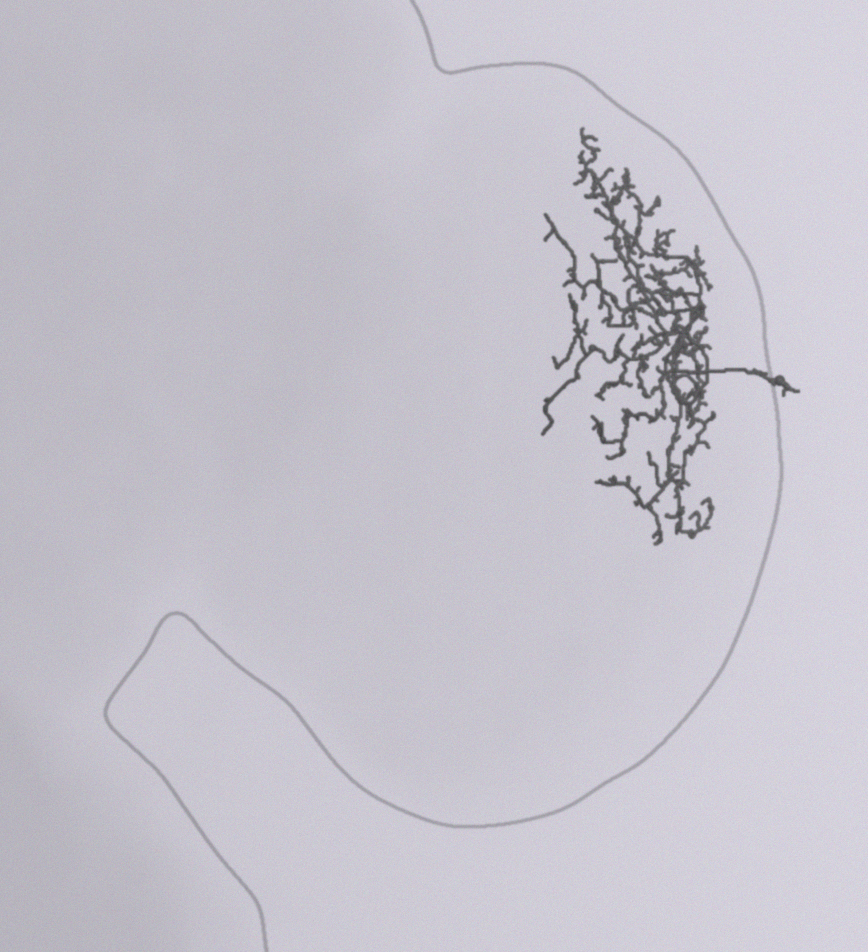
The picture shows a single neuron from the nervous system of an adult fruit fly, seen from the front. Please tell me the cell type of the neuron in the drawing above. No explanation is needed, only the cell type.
Dm20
